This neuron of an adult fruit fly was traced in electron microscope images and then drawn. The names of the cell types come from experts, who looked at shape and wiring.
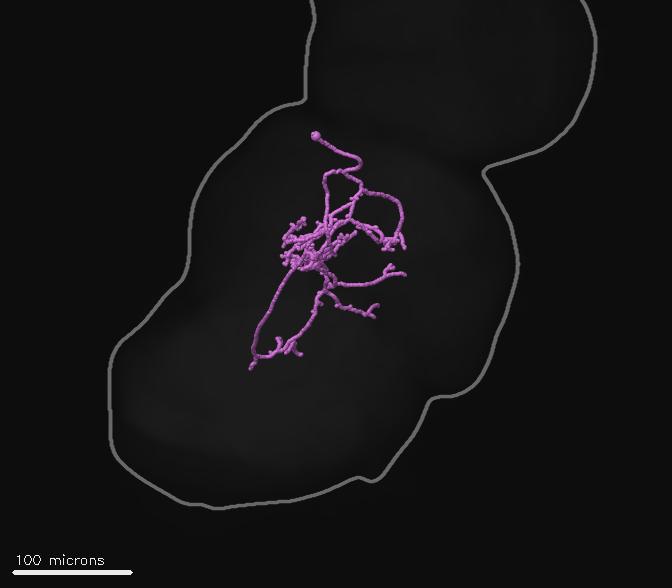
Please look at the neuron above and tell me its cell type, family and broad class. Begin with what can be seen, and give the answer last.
Its cell body lies at the top of the picture. By the scale bar it is about 200 microns tall in this view. The cell type is ICL008m. Its family is hemilineage LHl1. Its broad class is central-brain intrinsic neuron.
